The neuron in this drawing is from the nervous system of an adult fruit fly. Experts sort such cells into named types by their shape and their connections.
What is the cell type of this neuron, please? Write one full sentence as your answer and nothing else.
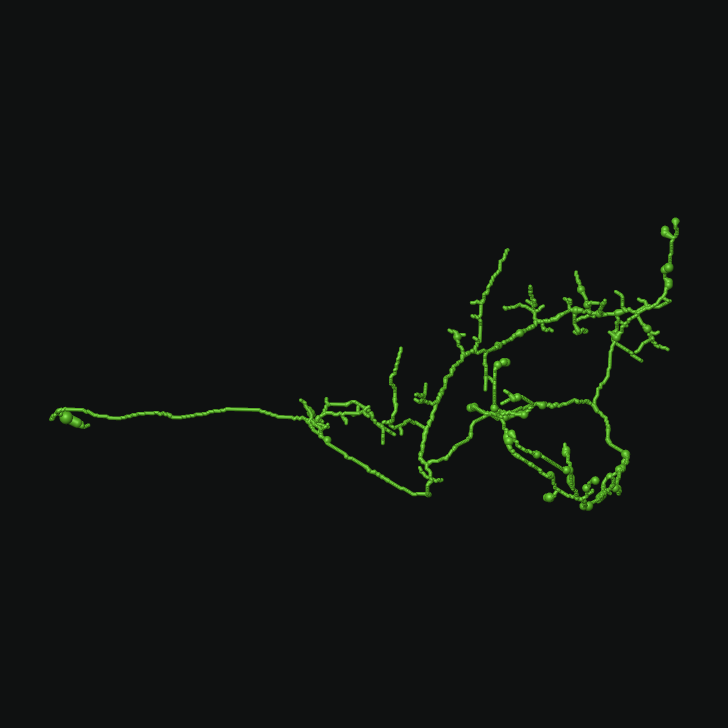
This neuron is of the type IN14A047.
